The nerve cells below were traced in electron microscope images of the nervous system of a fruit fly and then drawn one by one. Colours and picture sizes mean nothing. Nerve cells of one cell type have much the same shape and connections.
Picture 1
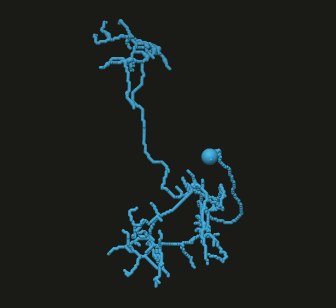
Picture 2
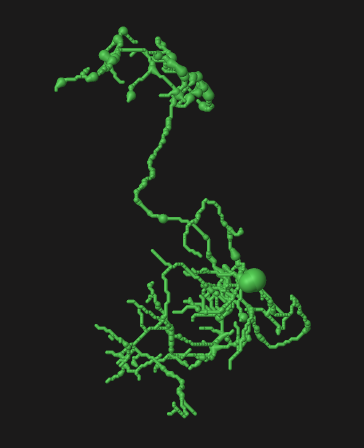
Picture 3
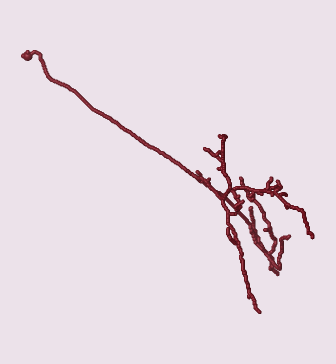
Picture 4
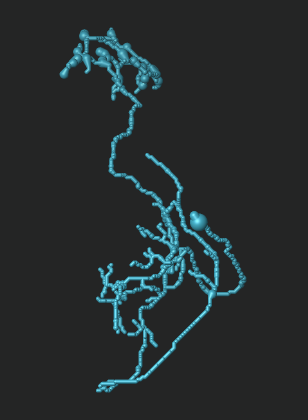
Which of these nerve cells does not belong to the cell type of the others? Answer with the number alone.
3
